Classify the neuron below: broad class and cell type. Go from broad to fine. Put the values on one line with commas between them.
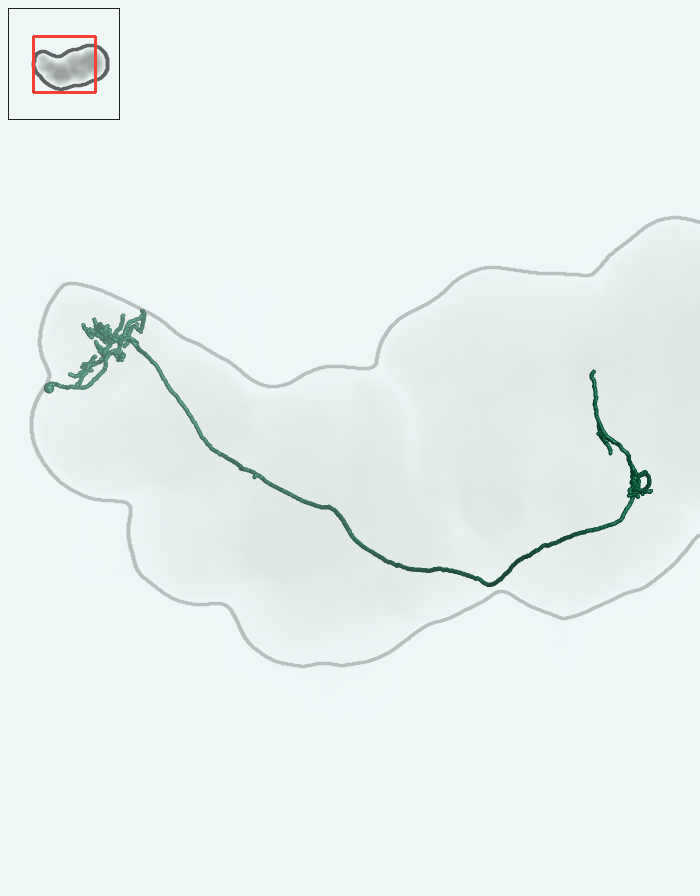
ascending neuron, ANXXX380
